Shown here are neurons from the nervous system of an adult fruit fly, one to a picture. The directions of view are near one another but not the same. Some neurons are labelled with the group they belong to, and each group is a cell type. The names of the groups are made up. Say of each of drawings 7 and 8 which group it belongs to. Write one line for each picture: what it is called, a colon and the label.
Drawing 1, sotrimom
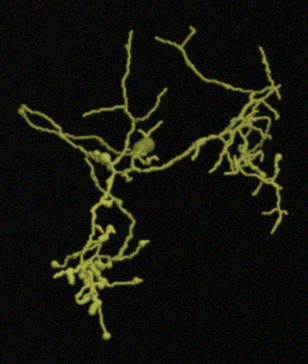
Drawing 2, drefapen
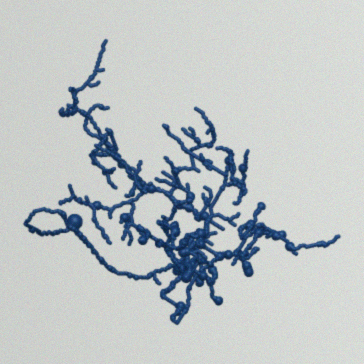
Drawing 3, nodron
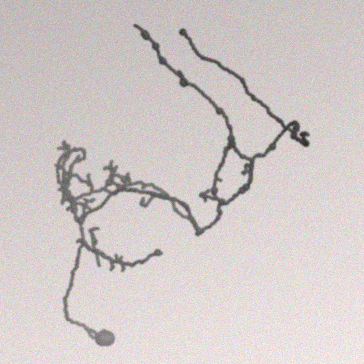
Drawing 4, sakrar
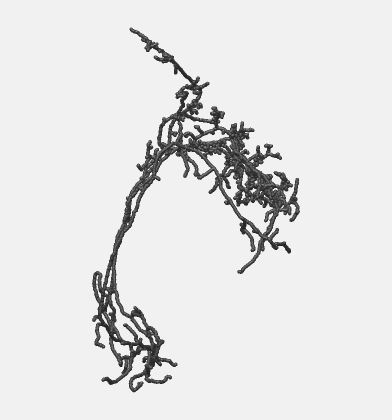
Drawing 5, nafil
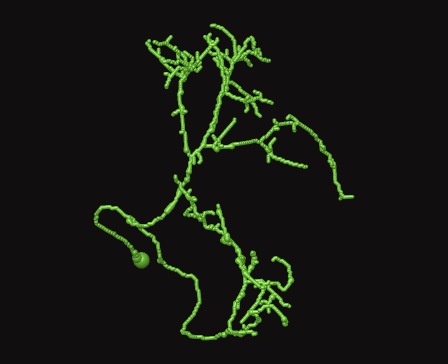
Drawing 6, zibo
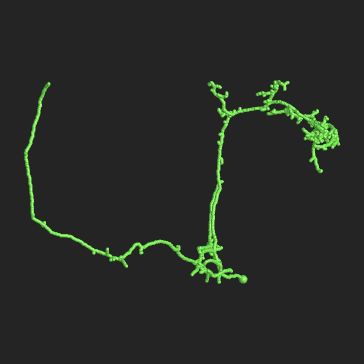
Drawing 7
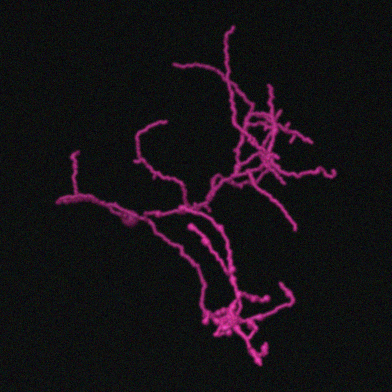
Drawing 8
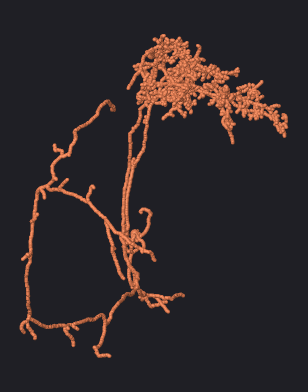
7: sotrimom
8: sakrar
